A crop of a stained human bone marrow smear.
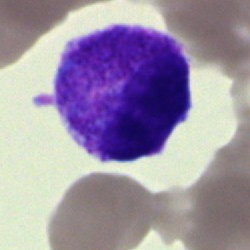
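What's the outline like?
Roughly round, but slightly angular, with short straight stretches along its edge.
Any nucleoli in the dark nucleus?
None I can see.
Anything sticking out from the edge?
One small pinkish-purple projection, off the left edge.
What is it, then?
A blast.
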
